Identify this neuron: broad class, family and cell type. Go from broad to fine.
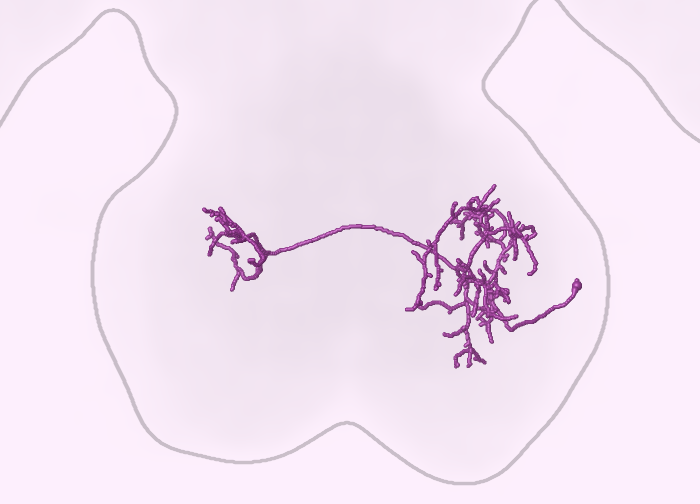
nerve-cord intrinsic neuron; hemilineage 08B; IN08B056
